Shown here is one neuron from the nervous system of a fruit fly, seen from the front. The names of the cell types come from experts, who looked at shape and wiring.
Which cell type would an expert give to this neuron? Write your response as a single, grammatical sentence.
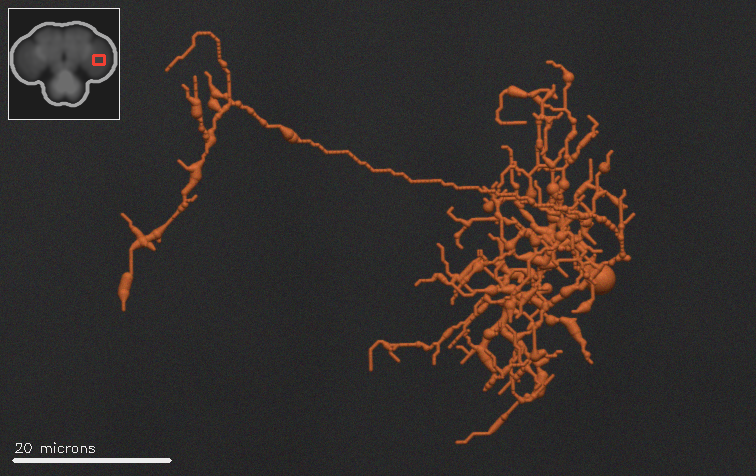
In the scheme of cell types, this neuron is Tlp12.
